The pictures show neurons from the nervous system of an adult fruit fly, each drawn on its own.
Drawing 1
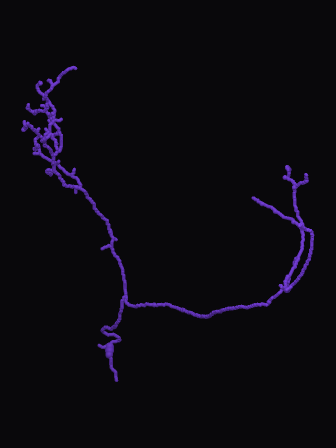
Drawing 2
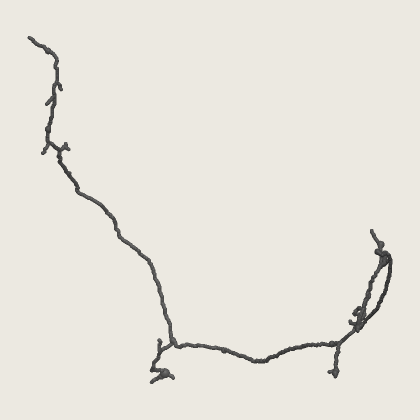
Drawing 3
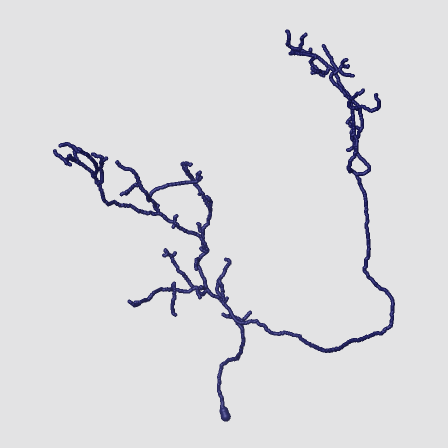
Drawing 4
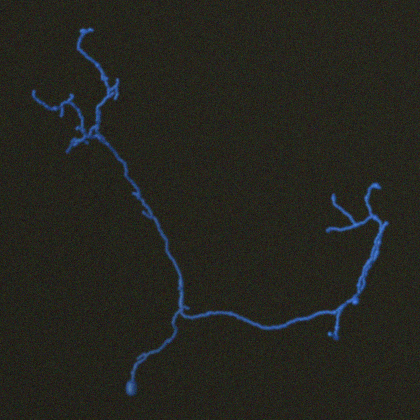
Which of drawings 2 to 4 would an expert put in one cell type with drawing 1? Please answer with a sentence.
Drawing 2 and drawing 4 are of the same cell type.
